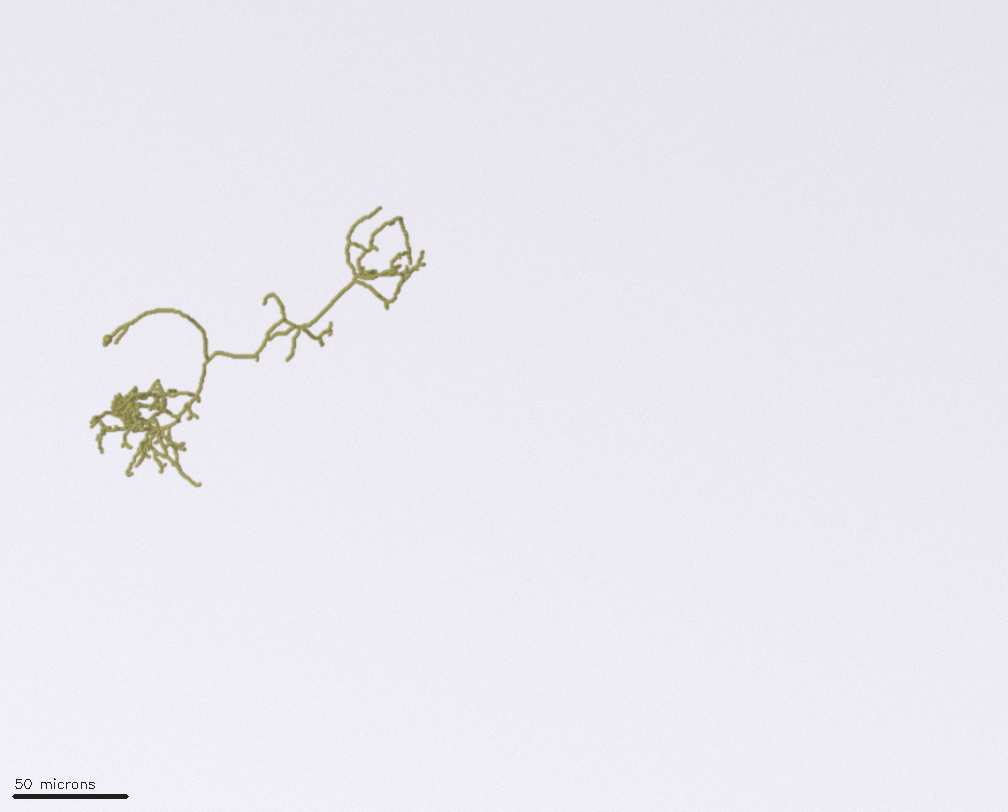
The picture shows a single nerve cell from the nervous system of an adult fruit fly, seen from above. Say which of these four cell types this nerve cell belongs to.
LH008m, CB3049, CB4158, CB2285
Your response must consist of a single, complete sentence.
Typed by cell type, the nerve cell is LH008m.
